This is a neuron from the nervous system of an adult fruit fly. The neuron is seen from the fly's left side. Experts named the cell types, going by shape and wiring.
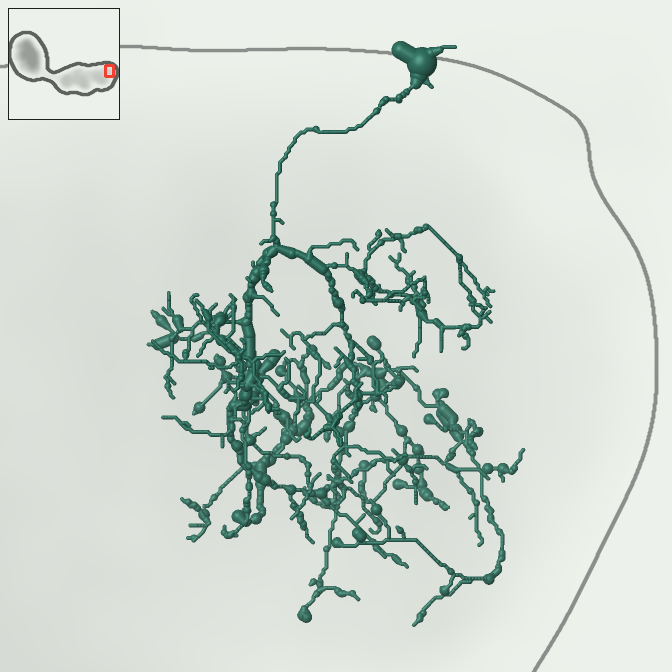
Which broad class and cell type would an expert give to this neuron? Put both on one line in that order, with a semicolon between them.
nerve-cord intrinsic neuron; INXXX349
